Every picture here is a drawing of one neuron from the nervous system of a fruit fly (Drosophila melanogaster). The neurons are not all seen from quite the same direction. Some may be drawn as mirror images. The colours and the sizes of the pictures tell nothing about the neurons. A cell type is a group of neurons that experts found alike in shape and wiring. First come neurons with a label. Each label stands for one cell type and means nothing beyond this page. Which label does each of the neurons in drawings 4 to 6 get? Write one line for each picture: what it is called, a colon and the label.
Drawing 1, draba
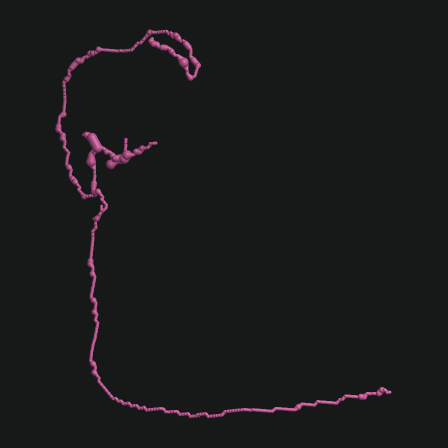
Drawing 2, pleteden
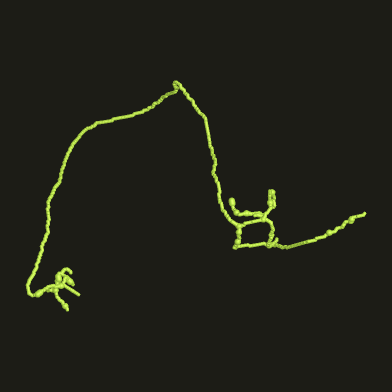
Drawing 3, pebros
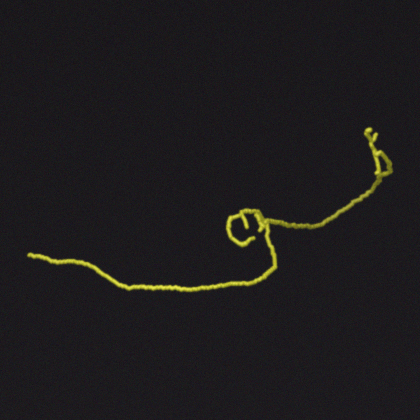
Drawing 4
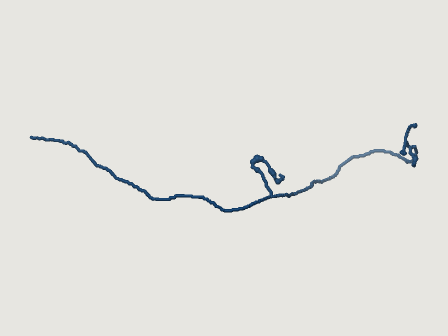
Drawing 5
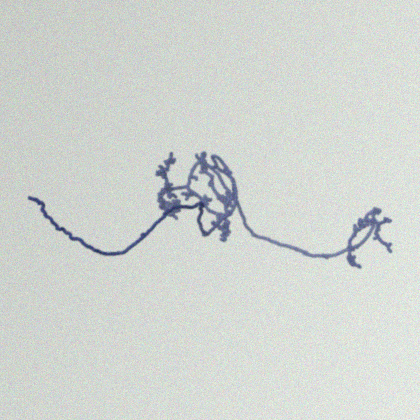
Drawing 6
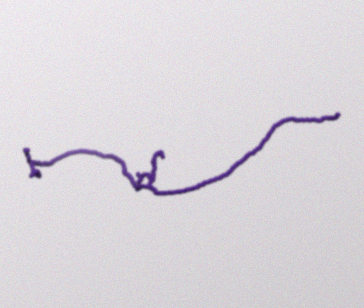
4: pebros
5: draba
6: pebros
